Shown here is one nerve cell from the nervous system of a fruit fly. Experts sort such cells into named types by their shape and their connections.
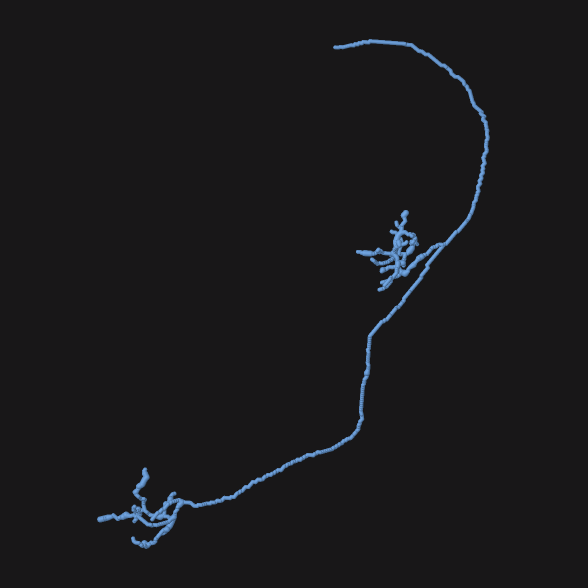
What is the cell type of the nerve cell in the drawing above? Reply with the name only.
ORN_D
